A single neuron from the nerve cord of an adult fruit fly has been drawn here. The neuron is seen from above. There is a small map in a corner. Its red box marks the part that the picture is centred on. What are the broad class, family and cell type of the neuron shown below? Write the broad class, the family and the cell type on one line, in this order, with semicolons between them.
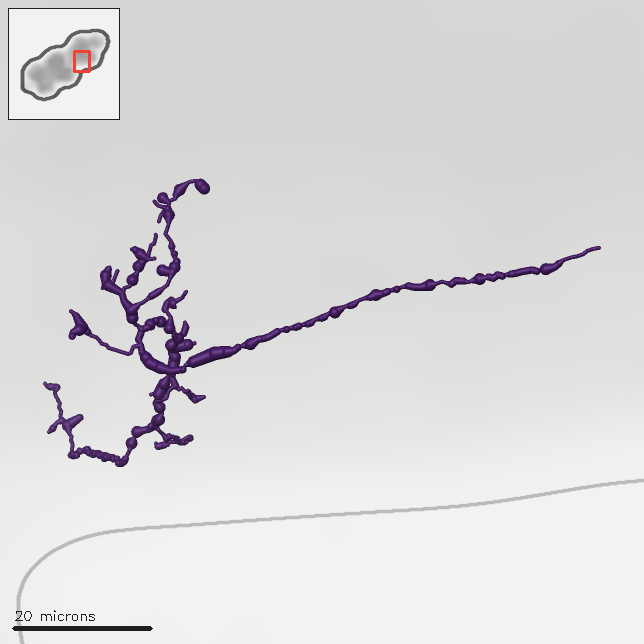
sensory neuron entering the nerve cord; class mechanosensory tactile; SNta03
